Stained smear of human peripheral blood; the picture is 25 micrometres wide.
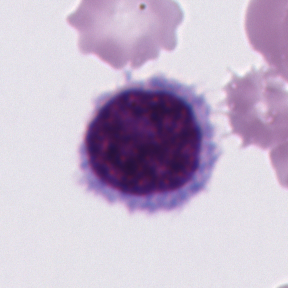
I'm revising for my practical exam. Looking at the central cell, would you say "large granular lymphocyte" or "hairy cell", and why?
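This is a hairy cell, not a large granular lymphocyte. Its cytoplasm, a narrow pale blue rim around the nucleus, contains no coarse granules.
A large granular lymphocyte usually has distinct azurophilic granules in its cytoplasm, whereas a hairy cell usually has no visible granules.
The cell's edge is ragged, with many fine hair-like projections all around it. The cell is about 12 micrometres across; the nucleus, round in outline, is about 10 micrometres across and fills about 70% of the cell's area. No nucleolus can be seen in the nucleus.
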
